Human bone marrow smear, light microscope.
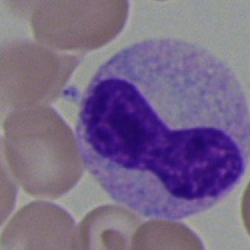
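Band neutrophil, central cell. Trace the elongated nucleus from upper left to lower right; it is pinched in the middle into two broad lobes. Its chromatin is dark purple, mottled and clumped. Fine, dust-like purple granules dot the cytoplasm.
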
